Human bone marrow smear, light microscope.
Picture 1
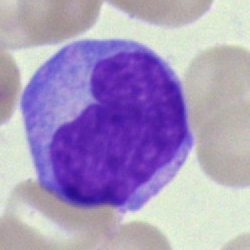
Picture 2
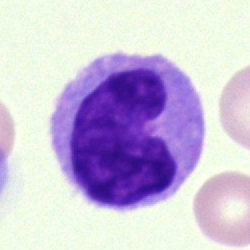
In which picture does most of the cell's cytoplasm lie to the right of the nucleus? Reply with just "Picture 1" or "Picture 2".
Picture 2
